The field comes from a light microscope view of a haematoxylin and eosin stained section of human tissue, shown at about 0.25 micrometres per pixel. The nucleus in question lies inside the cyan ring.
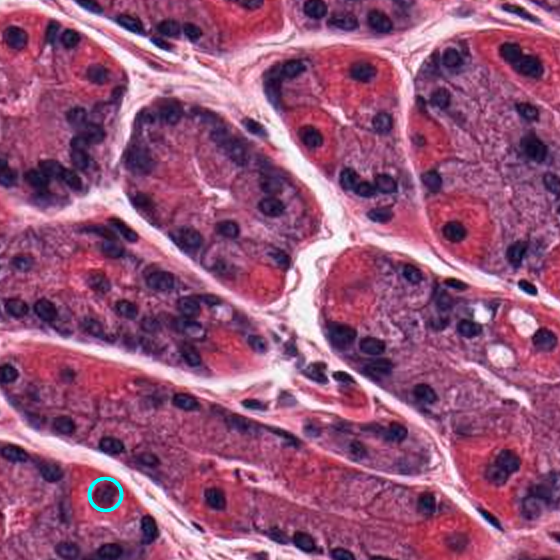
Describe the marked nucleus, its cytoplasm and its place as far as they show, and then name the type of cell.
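The nucleus is round, dark and sits roughly in the middle of the cell. The nucleus is about the same size as the neighbouring nuclei. The cytoplasm is plentiful and a brighter, smoother pink-red than the purplish, grainier cytoplasm of the cells beside it. The cell is roughly triangular and lies at the outer edge of its gland, with its broad side against the pale band of fibres separating the glands. The marked nucleus belongs to a parietal cell.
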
